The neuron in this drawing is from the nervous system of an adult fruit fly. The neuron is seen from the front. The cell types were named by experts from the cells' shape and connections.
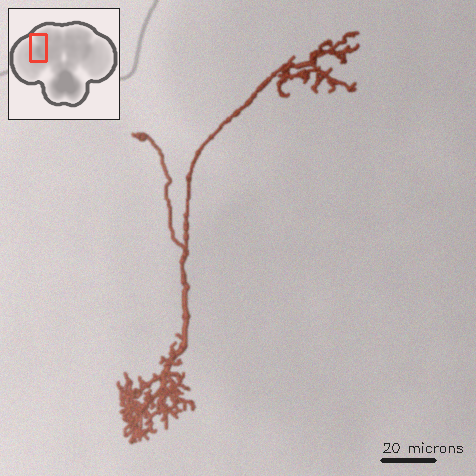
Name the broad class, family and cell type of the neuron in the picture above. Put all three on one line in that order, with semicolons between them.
visual projection neuron; hemilineage VPNd2; LC10d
